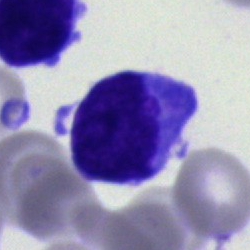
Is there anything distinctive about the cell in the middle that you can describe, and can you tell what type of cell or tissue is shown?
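Dense chromatin, dark purple, in a nucleus filling most of the cell. Narrow rim of blue cytoplasm, mainly on the upper right side of the nucleus. Blast.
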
